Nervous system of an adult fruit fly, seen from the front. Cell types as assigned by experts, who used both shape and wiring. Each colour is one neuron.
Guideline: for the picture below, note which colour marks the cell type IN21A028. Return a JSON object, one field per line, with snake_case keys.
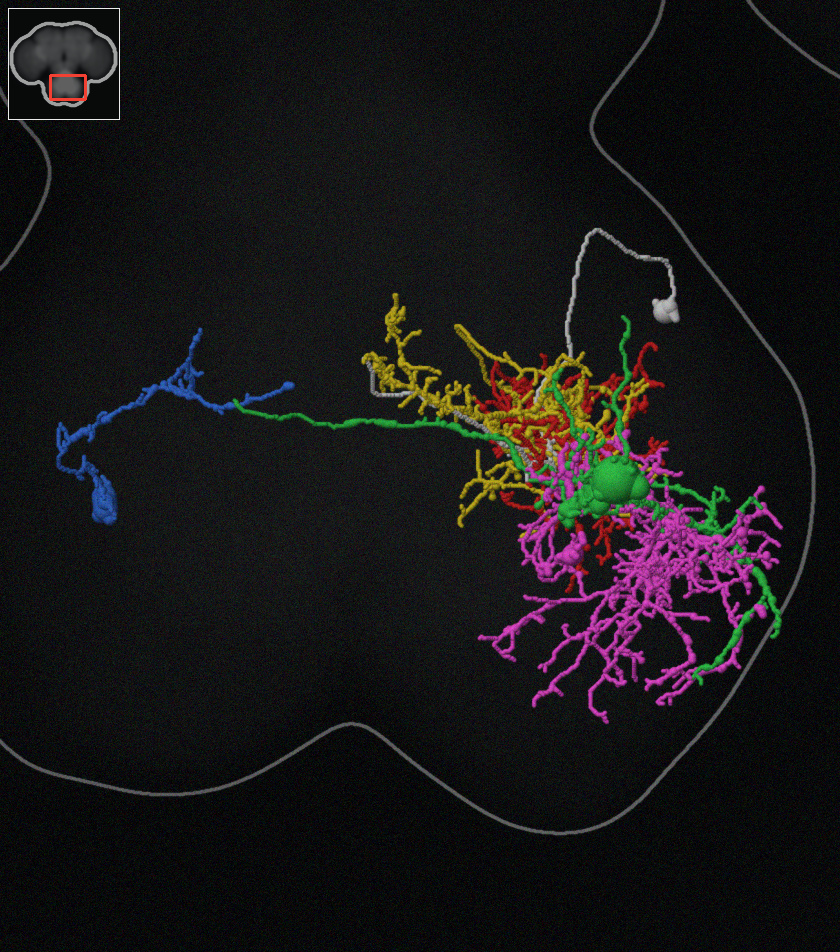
{
 "colour": "yellow"
}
